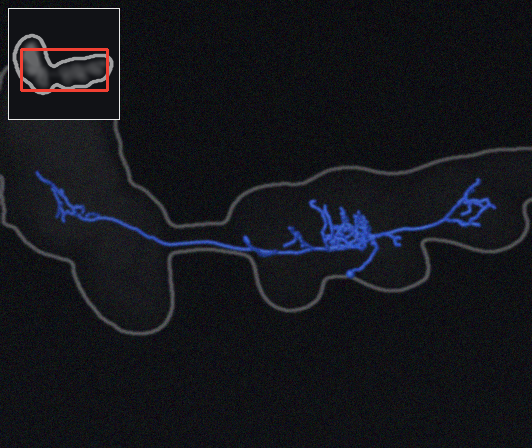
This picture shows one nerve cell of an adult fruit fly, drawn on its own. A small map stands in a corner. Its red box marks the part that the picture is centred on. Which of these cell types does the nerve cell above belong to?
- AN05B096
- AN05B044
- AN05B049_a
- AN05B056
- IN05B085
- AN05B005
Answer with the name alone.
AN05B049_a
